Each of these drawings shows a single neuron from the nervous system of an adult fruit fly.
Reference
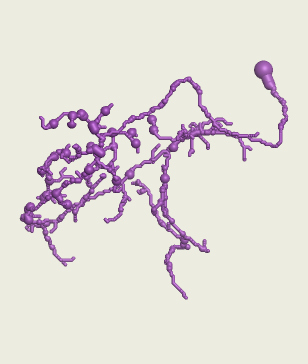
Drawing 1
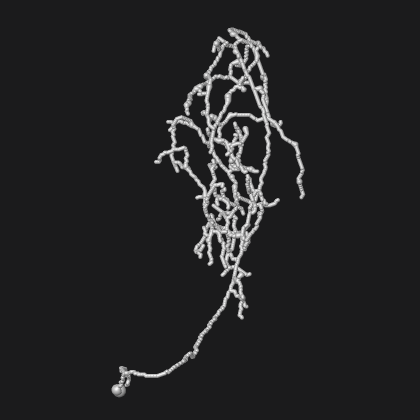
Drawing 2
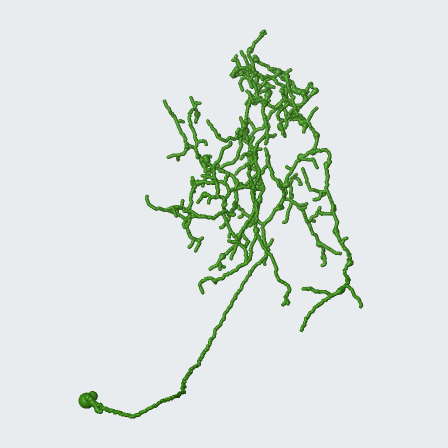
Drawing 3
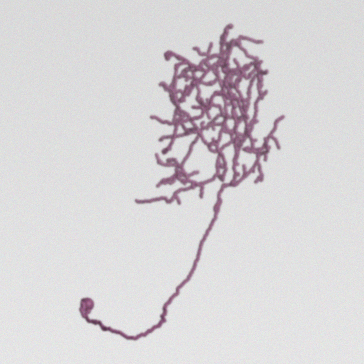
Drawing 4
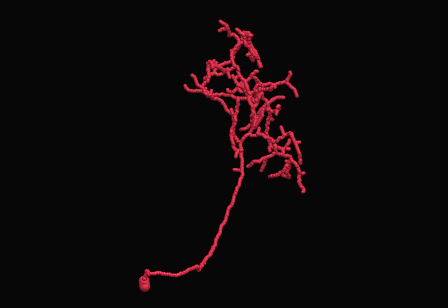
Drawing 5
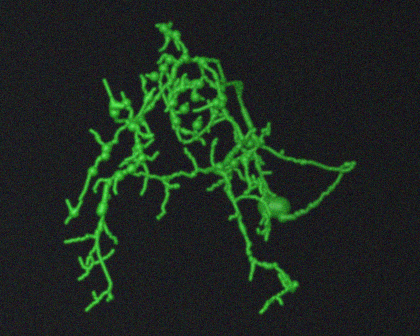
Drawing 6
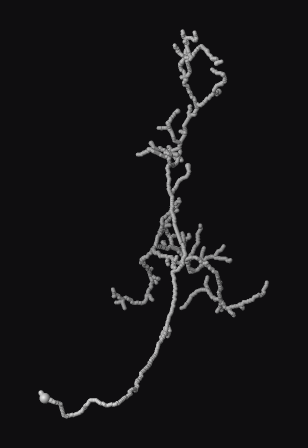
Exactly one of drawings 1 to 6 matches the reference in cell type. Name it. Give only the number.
5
